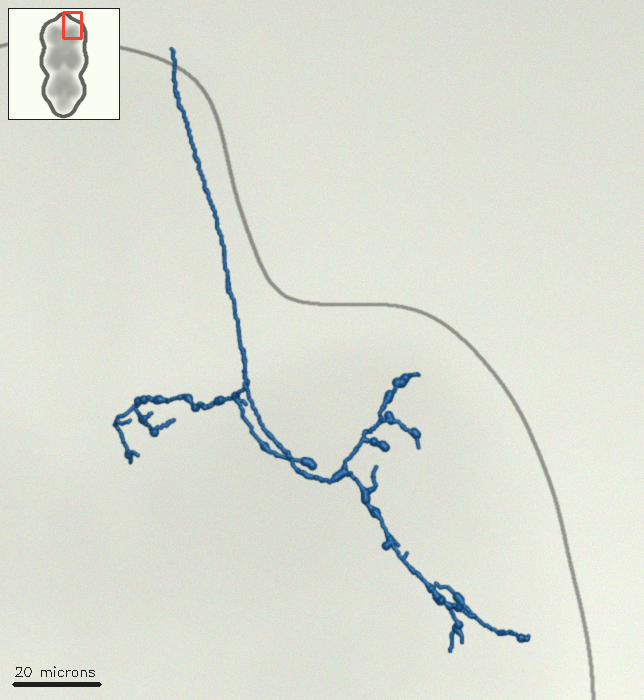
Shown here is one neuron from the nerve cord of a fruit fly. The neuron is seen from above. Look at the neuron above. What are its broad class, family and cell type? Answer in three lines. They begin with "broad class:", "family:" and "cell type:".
broad class: descending neuron
family: hemilineage MX12
cell type: DNge019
